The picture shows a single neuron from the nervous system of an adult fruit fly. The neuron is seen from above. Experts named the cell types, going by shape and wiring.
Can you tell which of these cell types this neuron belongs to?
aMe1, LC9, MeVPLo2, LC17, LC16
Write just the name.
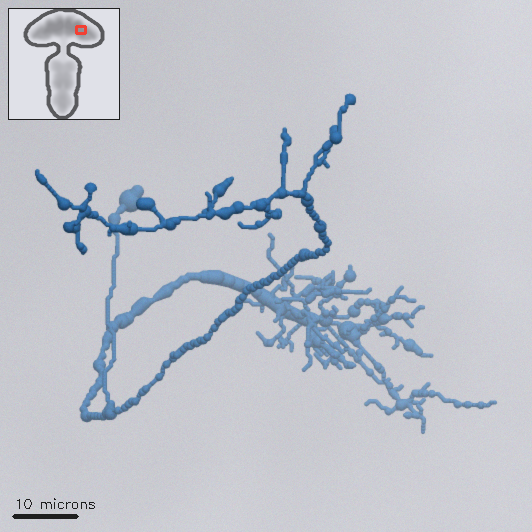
LC16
